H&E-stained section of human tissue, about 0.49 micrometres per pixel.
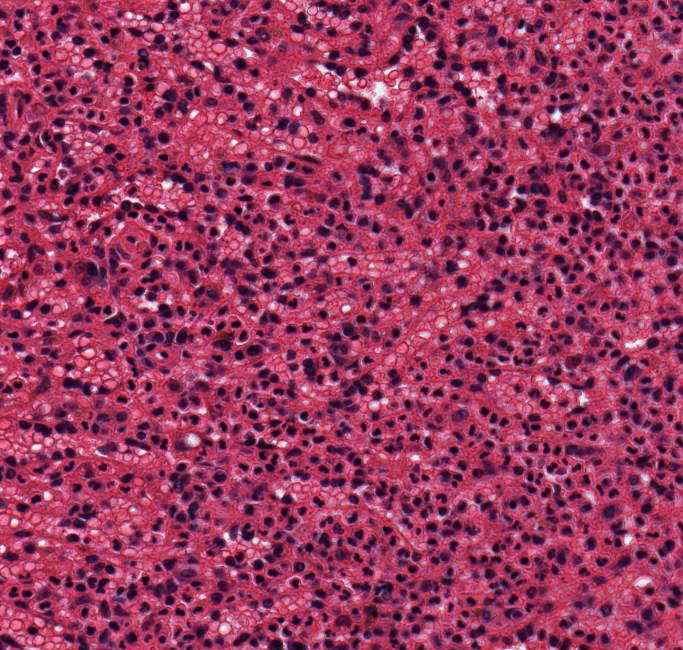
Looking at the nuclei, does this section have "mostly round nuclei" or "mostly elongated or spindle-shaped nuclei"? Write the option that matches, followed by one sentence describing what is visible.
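Mostly round nuclei. The nuclei are small, round and darkly stained, with one in each cell.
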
